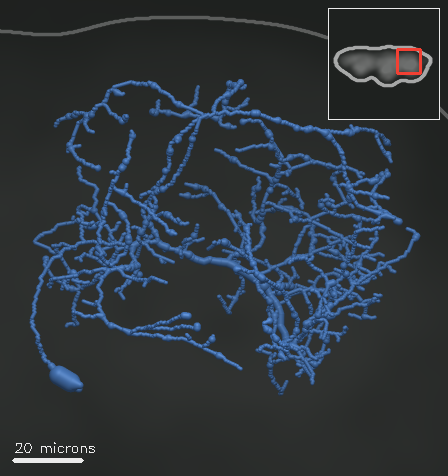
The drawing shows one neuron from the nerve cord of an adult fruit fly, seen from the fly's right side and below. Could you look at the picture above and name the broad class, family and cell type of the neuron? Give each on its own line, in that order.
nerve-cord intrinsic neuron
hemilineage 04B
IN04B009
